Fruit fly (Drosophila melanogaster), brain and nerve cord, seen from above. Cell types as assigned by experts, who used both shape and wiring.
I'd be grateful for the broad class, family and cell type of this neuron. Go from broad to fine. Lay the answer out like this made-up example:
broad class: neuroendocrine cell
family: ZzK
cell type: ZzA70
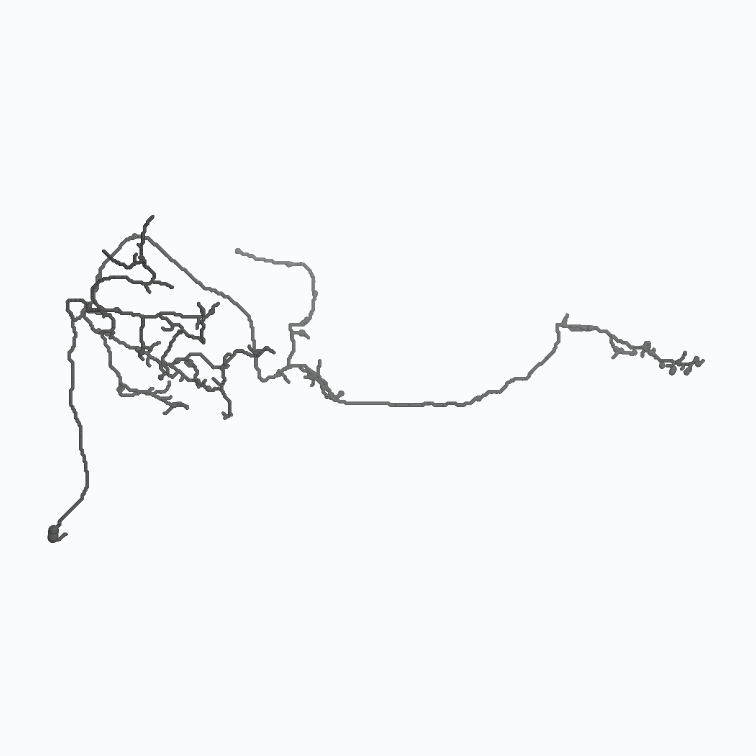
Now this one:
broad class: central-brain intrinsic neuron
family: hemilineage DM6_central1
cell type: CB0221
